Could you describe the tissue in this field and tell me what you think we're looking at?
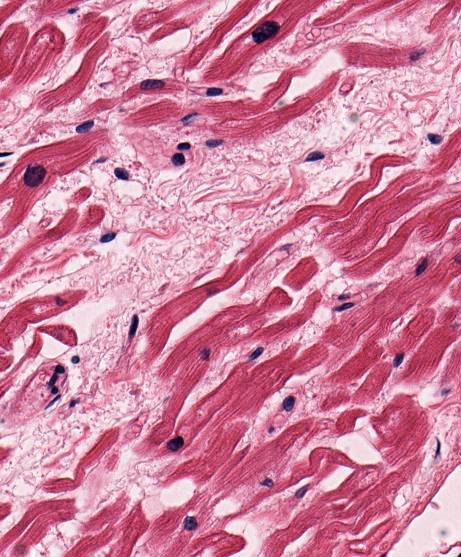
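Muscle fibres whose cytoplasm stains a deep pink-red with eosin make up the tissue, and some of them branch and join neighbouring fibres. Their oval nuclei lie centrally within the fibres, not at the edges. Small, dark, elongated nuclei are scattered in the stroma between the fibres. The tissue is atrial appendage of the heart.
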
